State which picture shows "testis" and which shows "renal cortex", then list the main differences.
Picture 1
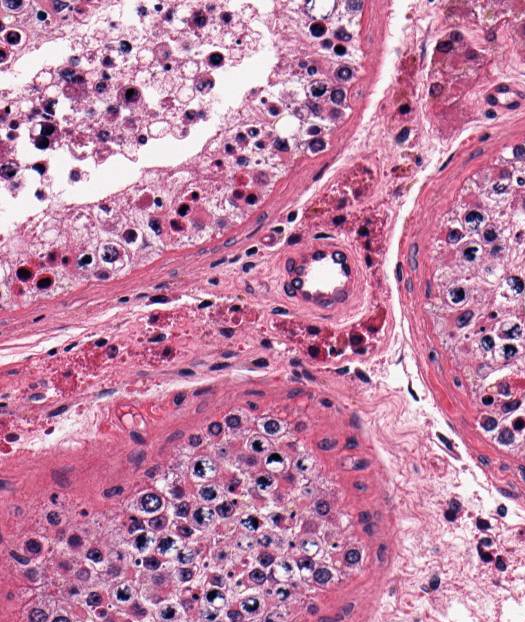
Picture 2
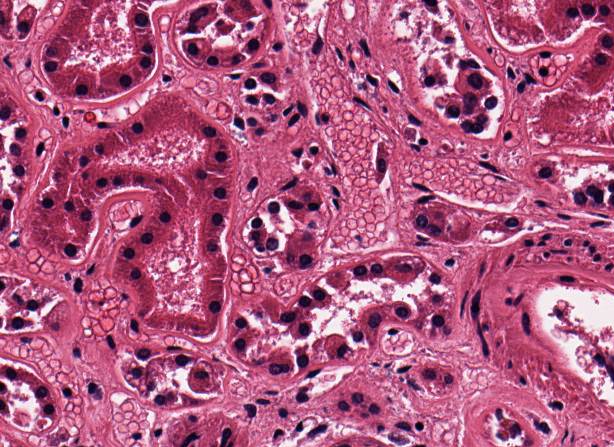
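Testis in picture 1, renal cortex in picture 2. Picture 1: parts of several large rounded tubular profiles packed with cells, narrow strips of interstitial tissue between. Tubules filled with many layers of rounded cells with large round nuclei, many ringed by pale or clear cytoplasm. Upper-left tubule: open lumen holding loose, detached cells and pale vacuolated material. Interstitium near centre: clusters of polygonal cells with abundant granular eosinophilic cytoplasm, some with reddish-brown granules. Picture 2: closely packed tubules, only thin strands of stroma between. Lining cells with abundant granular, deeply eosinophilic cytoplasm; in the large left tubule, round dark nuclei in a single regular row near the base.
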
